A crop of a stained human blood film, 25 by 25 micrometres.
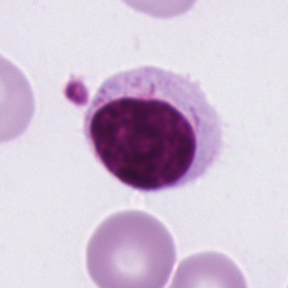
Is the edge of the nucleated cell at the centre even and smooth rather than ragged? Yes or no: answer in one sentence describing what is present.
No, the cell does not have a smooth edge, since its outline is rough.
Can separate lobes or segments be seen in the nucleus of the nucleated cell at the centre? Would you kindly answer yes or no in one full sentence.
No, it is a single compact round, oval or kidney-shaped nucleus that this cell has.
